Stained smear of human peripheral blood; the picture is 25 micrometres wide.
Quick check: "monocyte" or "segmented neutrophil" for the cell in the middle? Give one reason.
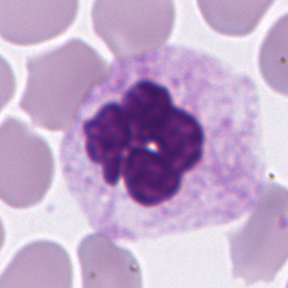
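Segmented neutrophil, not monocyte.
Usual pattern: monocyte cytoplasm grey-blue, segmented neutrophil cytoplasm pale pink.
Deciding point: cytoplasm here pale lilac-pink. Also seen: fine pink-purple granules throughout the cytoplasm. Chromatin dark purple, dense. Outline roughly round and smooth, no surface projections.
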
